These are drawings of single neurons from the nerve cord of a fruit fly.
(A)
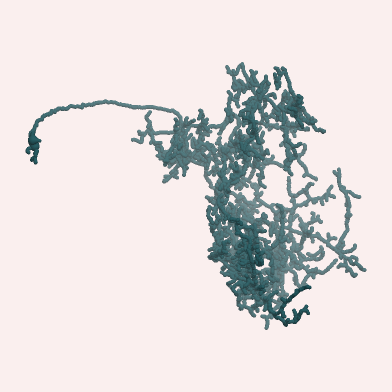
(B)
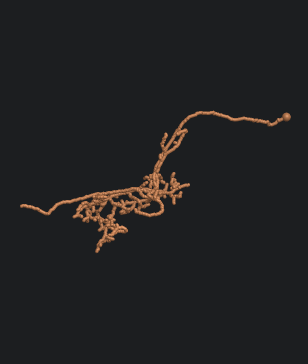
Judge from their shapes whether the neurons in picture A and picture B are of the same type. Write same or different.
different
